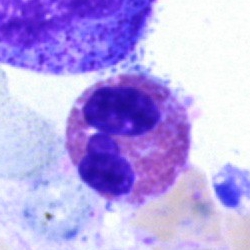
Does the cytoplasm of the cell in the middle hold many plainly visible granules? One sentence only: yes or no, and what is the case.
Yes, many granules are seen in the cytoplasm of this cell.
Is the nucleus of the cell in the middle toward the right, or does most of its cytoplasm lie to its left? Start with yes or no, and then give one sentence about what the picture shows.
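No. The nucleus lies toward the left side of the cell, leaving a wider band of cytoplasm on the right.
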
